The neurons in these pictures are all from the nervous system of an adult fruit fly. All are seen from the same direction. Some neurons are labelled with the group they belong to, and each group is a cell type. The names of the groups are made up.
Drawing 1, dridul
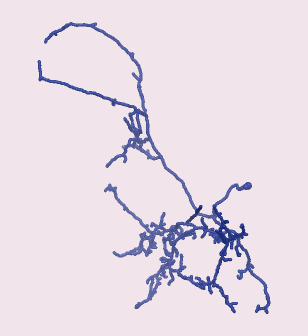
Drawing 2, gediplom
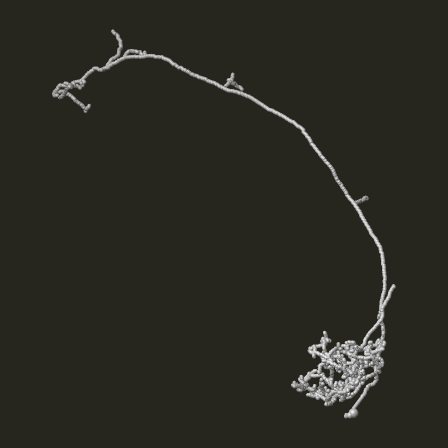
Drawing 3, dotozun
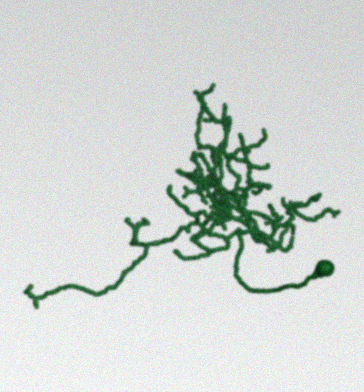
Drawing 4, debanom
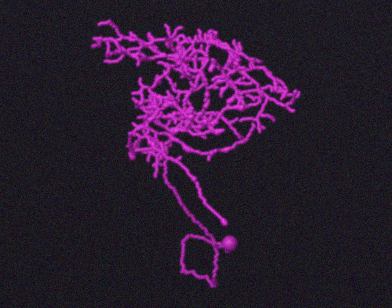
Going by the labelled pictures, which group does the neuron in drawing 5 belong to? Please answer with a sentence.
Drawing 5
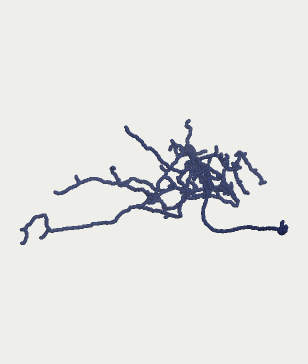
It belongs to dotozun.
